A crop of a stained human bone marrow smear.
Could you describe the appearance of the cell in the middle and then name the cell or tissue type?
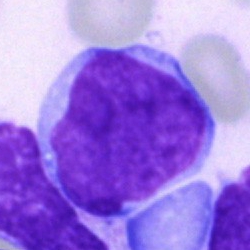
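Look first at the nucleus: it fills most of the cell. Around it runs only a narrow rim of pale blue cytoplasm, and that rim is widest on the left side. Now study the chromatin, which is finely mottled rather than clumped into coarse blocks. This cell in the middle is a blast.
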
